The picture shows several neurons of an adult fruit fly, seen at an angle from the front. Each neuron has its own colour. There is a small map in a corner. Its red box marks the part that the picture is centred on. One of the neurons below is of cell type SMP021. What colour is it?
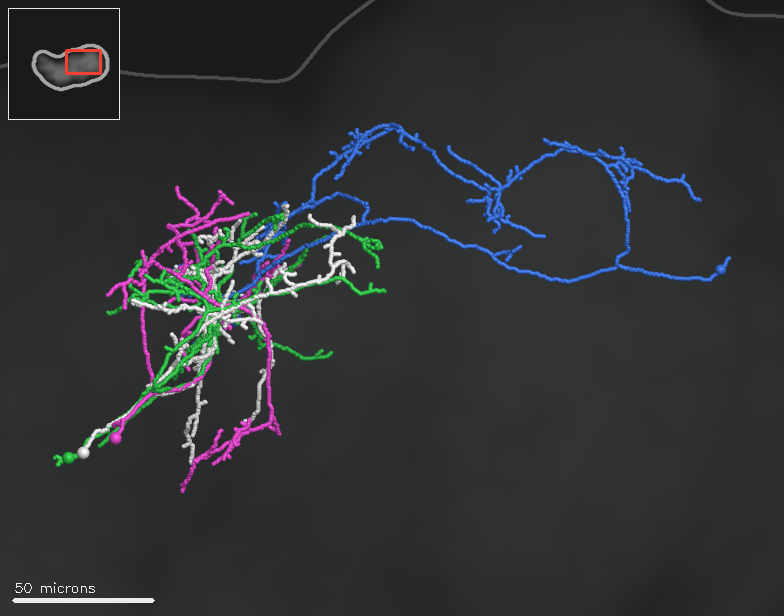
white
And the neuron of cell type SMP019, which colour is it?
magenta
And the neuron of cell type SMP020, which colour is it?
green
